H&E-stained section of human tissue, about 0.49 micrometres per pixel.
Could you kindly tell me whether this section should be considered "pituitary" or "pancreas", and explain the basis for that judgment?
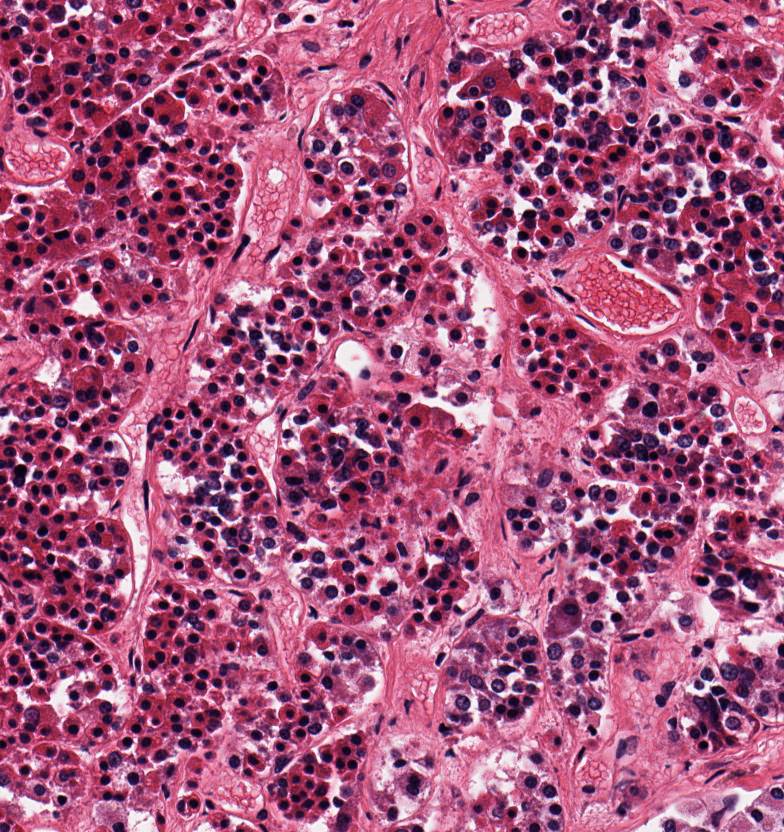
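Pituitary. Cells packed in rounded nests and cords fill the whole field, separated by thin pink septa.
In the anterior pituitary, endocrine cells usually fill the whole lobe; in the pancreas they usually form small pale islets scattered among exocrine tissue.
Nests: a mixture of cells with bright red, purplish and pale cytoplasm; most nuclei small, round, dark. Septa: delicate fibrous strands with elongated, spindle-shaped nuclei.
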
